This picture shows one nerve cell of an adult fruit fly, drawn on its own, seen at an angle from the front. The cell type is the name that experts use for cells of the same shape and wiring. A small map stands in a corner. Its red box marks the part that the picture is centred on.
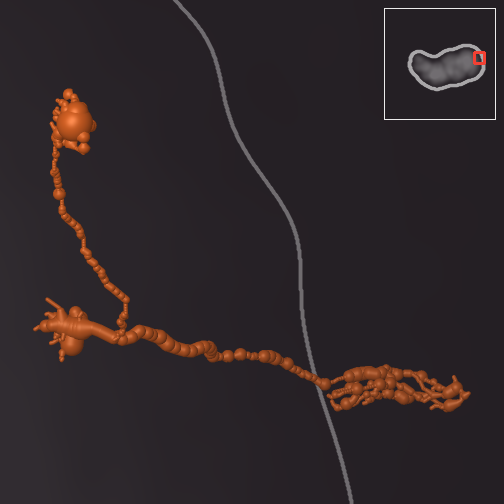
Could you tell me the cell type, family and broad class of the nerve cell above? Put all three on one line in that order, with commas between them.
T1, T, optic-lobe intrinsic neuron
